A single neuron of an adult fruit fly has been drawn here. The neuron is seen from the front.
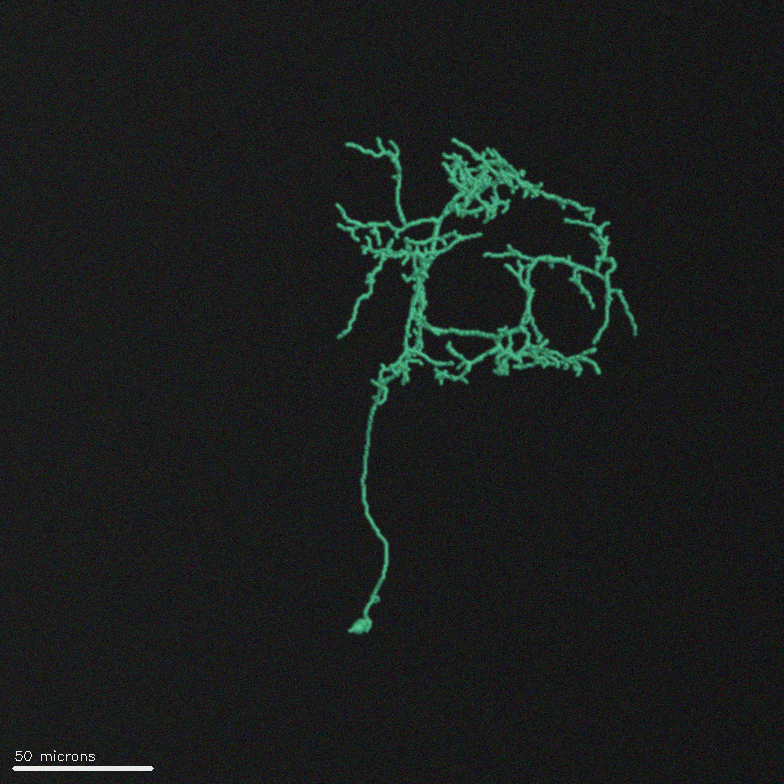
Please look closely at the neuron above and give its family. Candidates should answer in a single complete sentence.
Family hemilineage 06B is assigned to this neuron.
